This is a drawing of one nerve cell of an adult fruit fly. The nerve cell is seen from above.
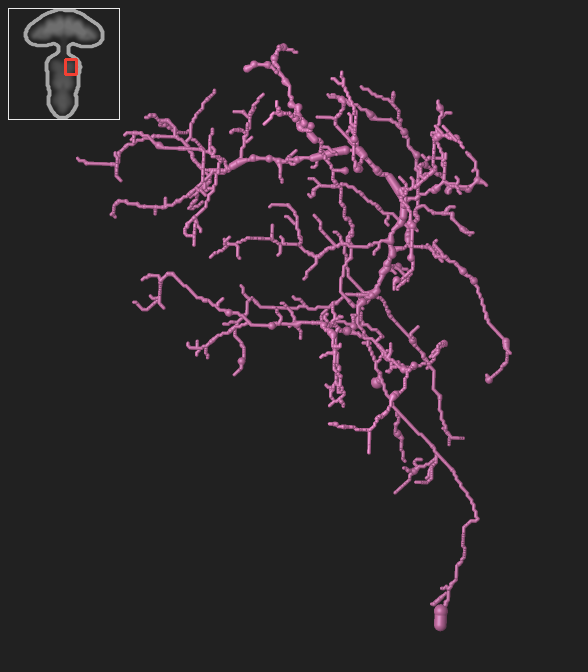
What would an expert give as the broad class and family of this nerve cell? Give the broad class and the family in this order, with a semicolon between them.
nerve-cord intrinsic neuron; hemilineage 20A.22A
